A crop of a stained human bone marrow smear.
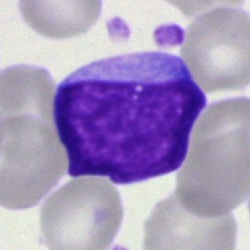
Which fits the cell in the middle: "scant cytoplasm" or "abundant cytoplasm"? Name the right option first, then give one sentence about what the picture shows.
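Scant cytoplasm. The nucleus fills most of the cell and follows its angular outline.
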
